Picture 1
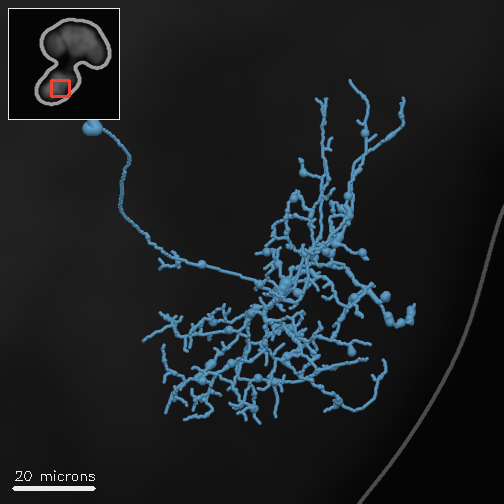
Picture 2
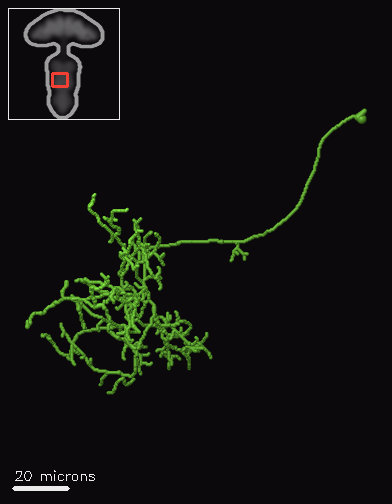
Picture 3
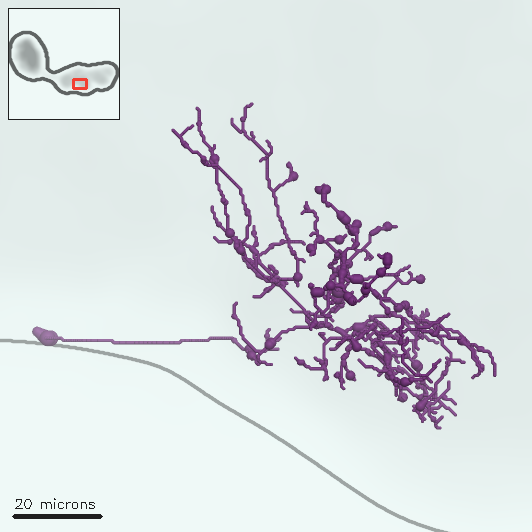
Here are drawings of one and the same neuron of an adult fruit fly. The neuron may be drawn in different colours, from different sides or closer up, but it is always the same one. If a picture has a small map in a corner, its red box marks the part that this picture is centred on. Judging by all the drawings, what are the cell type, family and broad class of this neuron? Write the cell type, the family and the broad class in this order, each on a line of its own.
IN14A063
hemilineage 14A
nerve-cord intrinsic neuron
